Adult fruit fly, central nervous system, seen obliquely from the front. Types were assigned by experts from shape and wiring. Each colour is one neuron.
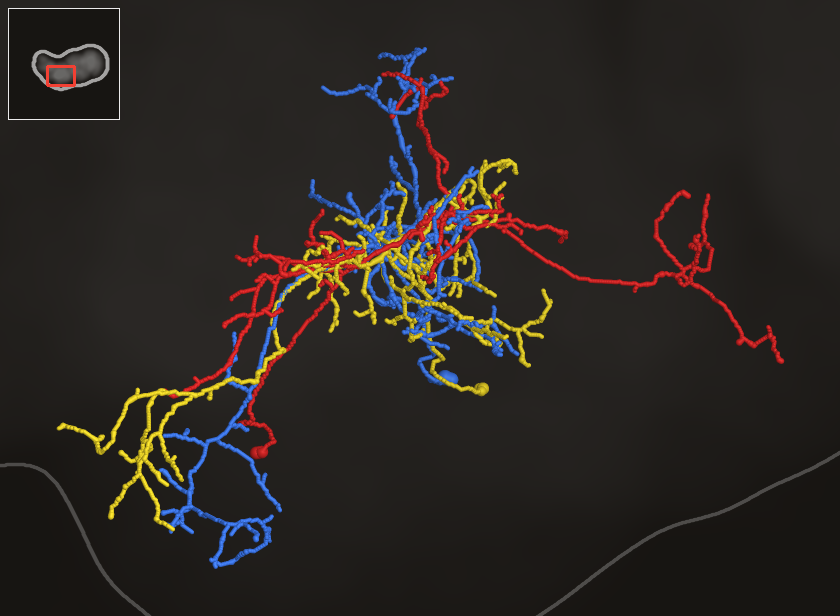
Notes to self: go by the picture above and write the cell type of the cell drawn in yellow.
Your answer: IN12B070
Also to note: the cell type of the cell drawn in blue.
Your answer: IN12B069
